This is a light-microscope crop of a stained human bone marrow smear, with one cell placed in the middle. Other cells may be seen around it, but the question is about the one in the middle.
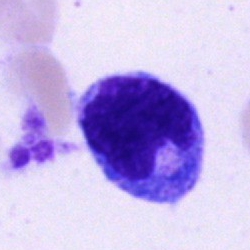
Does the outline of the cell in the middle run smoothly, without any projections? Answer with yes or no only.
Yes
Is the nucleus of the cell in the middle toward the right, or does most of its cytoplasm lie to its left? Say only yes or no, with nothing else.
No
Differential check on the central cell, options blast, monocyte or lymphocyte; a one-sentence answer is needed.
The middle of this crop is occupied by a monocyte.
